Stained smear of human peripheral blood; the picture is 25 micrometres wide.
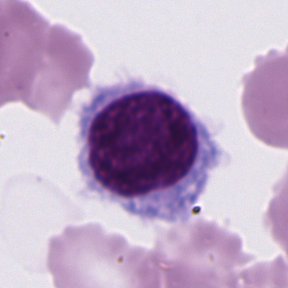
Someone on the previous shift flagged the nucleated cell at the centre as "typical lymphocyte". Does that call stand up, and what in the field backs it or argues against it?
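First, fine hair-like projections extend from the edge of the cytoplasm and the cell border is ragged rather than smooth, both features of hairy cell.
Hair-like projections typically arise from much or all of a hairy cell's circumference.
Second, no distinct nucleolus is visible, which does not count against typical lymphocyte.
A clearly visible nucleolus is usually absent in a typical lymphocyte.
Third, no granules are visible in the cytoplasm, which again does not count against typical lymphocyte.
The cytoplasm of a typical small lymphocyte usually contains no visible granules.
Fourth, the round nucleus, about 9 micrometres across, fills about 60% of the cell's area, the greater part, so it does not count against typical lymphocyte either.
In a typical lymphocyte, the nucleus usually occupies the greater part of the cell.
The chromatin is dark purple, mottled and clumped. Conclusion: the projections and ragged border decide, and they make this a hairy cell, not a typical lymphocyte.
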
